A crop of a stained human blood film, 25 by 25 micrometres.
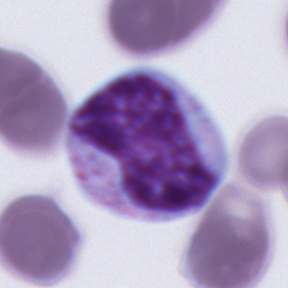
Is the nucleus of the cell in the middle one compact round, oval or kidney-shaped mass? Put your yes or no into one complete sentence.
Yes, its nucleus forms a single compact mass of round, oval or kidney shape.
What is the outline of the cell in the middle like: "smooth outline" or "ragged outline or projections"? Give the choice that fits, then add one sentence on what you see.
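Smooth outline. The cell outline is round and smooth.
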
